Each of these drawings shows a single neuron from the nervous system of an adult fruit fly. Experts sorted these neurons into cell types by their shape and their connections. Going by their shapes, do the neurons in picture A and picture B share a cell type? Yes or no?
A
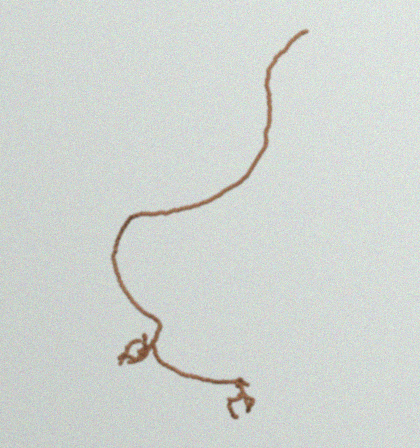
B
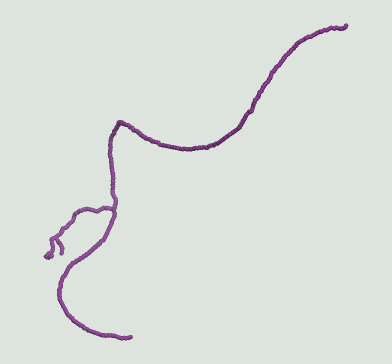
no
